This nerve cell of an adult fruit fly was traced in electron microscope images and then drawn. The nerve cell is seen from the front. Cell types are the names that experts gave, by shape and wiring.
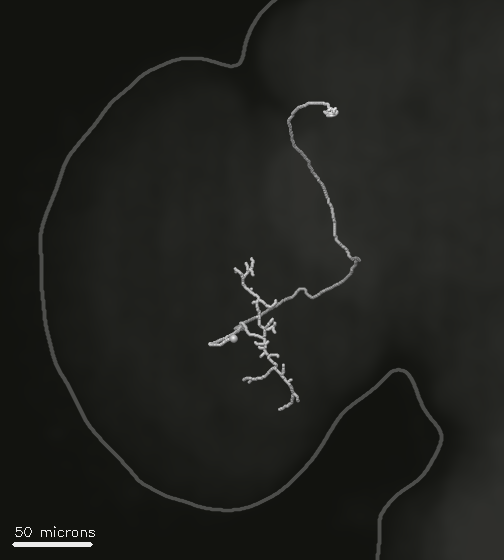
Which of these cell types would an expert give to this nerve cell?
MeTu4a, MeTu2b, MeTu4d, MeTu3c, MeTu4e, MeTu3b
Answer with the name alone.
MeTu4d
